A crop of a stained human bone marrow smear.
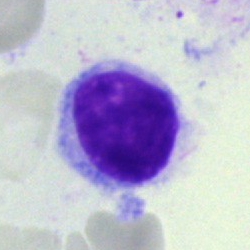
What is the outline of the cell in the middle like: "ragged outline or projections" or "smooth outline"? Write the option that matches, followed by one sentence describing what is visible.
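Ragged outline or projections. The cell outline is irregular and slightly ragged rather than smooth.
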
